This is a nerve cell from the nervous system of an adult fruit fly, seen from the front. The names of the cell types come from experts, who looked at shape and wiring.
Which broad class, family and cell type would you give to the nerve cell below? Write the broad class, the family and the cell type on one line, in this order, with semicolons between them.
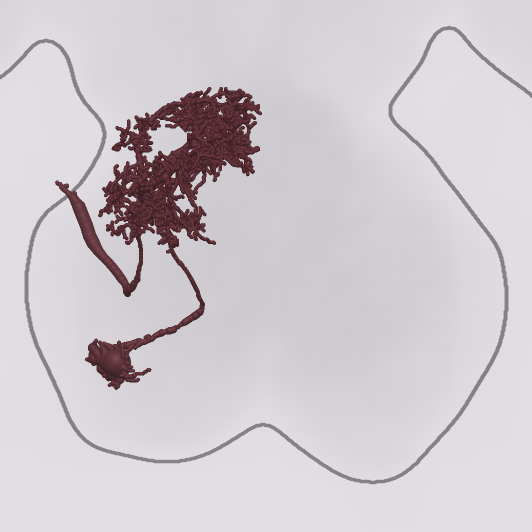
motor neuron of the nerve cord; hemilineage 03B; MNwm35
